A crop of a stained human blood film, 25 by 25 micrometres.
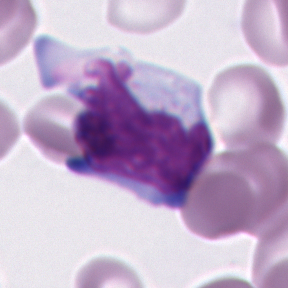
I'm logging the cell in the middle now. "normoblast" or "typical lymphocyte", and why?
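It is a typical lymphocyte.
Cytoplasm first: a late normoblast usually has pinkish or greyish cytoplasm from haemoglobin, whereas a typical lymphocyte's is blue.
Here it is pale blue, deeper along the lower edge.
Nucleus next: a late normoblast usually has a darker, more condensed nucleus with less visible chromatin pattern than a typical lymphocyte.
Here the chromatin is dark purple and coarsely clumped.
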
